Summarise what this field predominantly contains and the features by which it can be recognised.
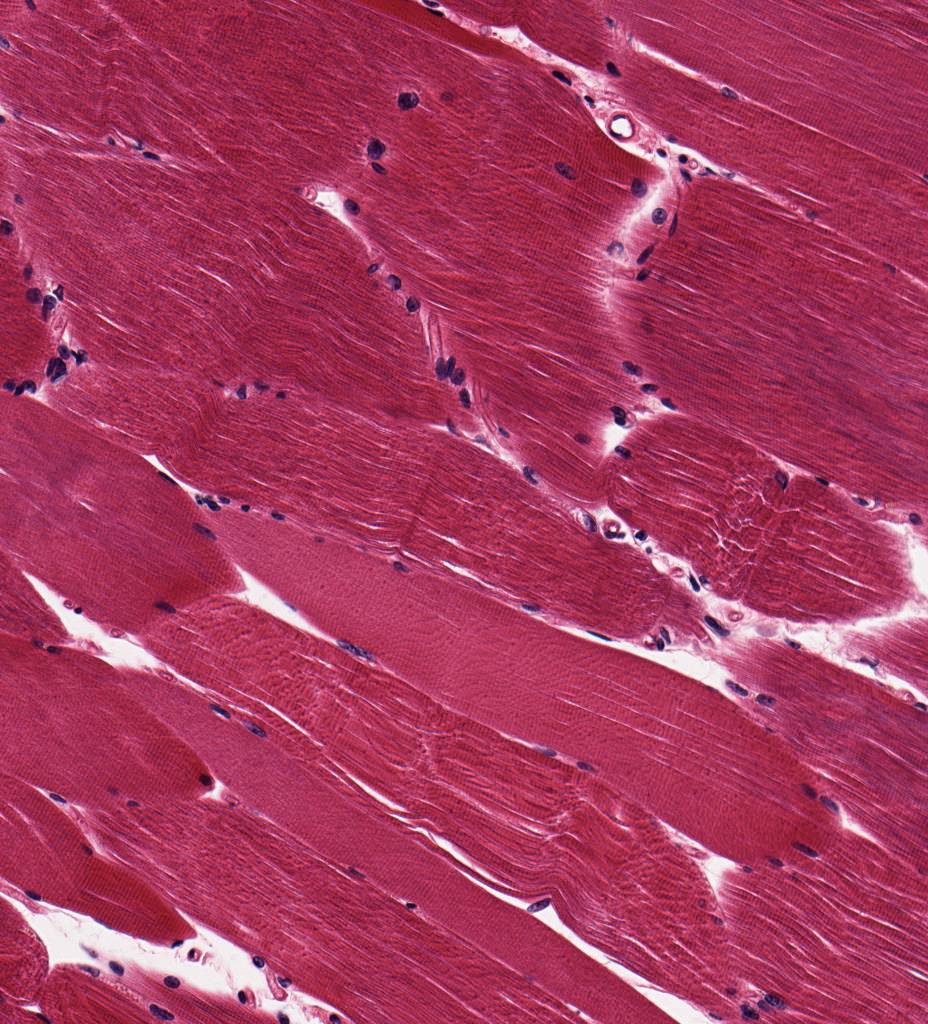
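That's skeletal muscle. Long parallel fibres cut lengthwise run diagonally, upper left to lower right, across the whole field, with fine transverse cross-striations along most of them and small dark oval nuclei at their edges rather than their centres. The cytoplasm stains deep pink-red.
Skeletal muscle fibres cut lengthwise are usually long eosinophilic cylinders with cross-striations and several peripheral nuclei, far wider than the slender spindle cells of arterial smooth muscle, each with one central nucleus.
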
